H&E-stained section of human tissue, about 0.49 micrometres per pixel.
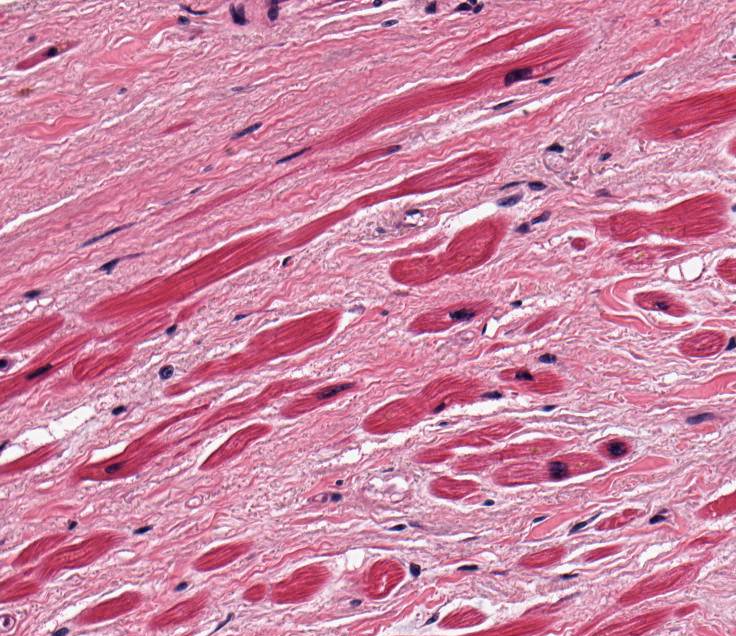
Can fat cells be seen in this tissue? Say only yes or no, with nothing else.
No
